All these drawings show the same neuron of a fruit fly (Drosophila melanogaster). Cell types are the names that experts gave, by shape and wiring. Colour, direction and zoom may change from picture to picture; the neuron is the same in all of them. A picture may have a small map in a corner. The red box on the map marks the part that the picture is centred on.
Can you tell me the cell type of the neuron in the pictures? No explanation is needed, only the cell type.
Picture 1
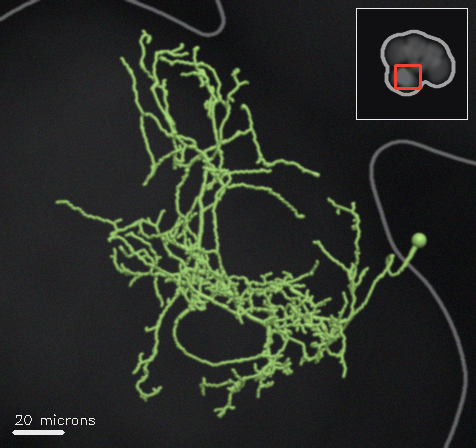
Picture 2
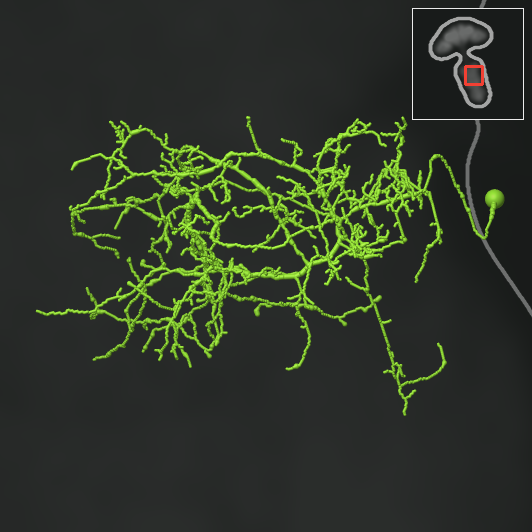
IN17A030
